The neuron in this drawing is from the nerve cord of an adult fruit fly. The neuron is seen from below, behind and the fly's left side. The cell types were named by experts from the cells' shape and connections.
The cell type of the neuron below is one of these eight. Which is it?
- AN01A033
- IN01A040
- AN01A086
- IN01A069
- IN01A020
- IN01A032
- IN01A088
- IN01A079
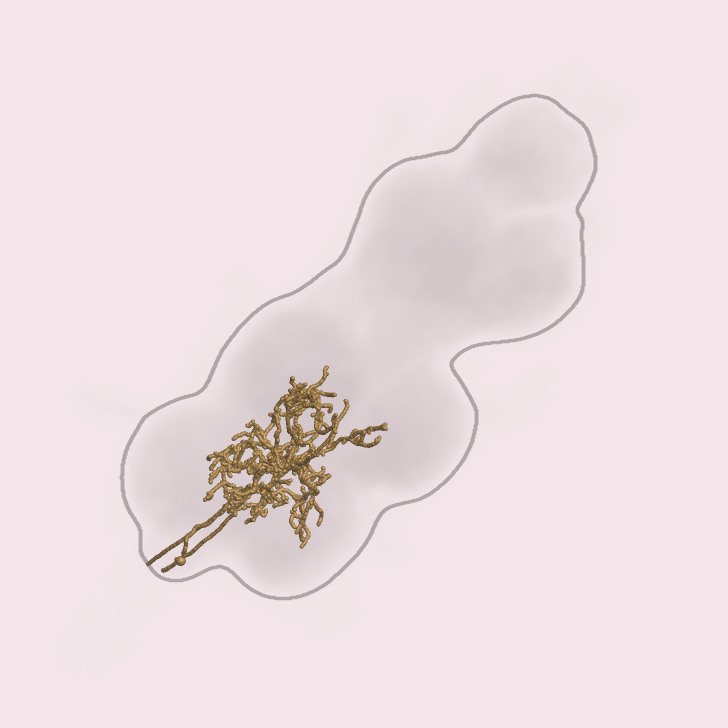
AN01A033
